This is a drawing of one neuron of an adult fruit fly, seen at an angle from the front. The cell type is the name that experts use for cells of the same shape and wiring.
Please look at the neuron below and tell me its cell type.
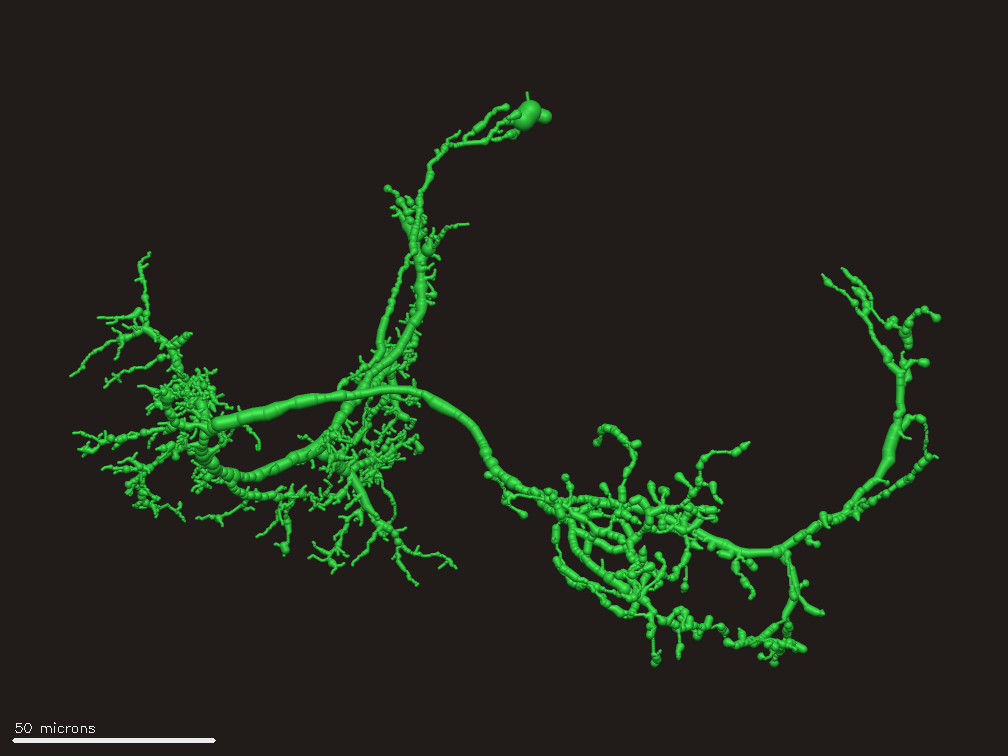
PS196_a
